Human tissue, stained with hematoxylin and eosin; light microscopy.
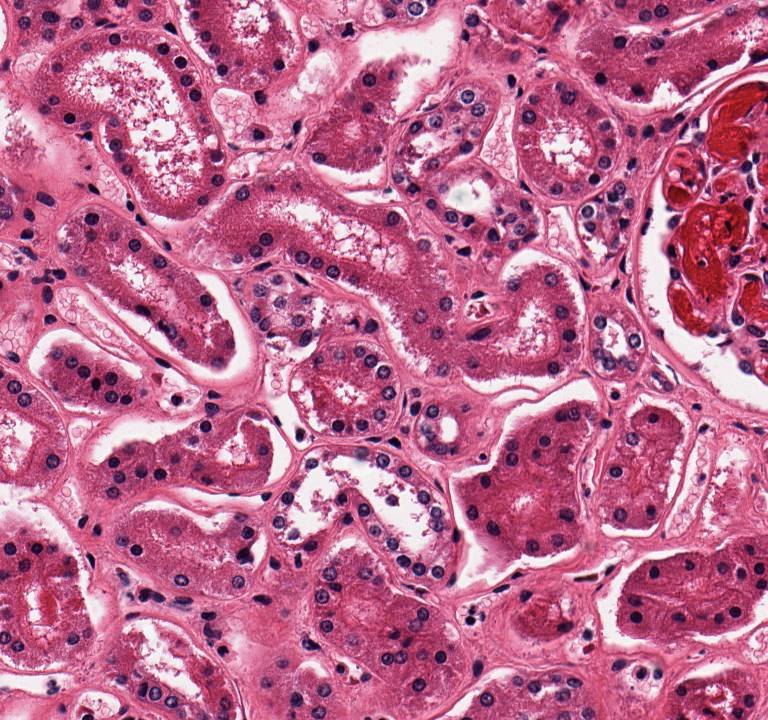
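Renal cortex in an H&E section, and it's basically all tubules: closely packed, cut in many planes, with only thin strands of stroma between them. Most are lined by cells with abundant deep pink granular cytoplasm, and the tubular nuclei are round and dark-staining. Look inside the large pink tubules and you'll find pale, frothy, bubbly material in the lumens.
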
